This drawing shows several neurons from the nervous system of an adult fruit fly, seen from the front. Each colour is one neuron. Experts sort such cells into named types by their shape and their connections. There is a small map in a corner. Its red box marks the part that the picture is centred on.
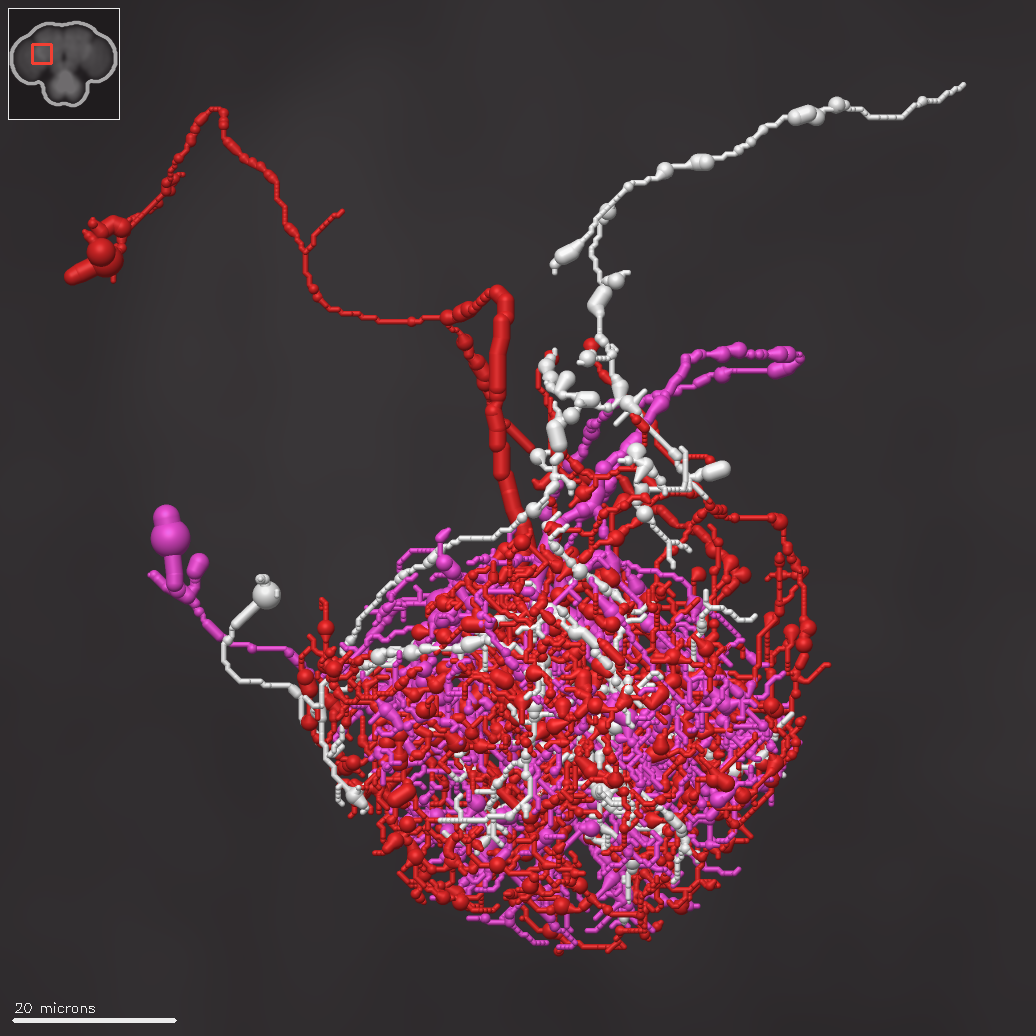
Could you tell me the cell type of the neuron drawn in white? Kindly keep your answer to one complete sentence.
It is to cell type AVLP385 that the neuron belongs.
